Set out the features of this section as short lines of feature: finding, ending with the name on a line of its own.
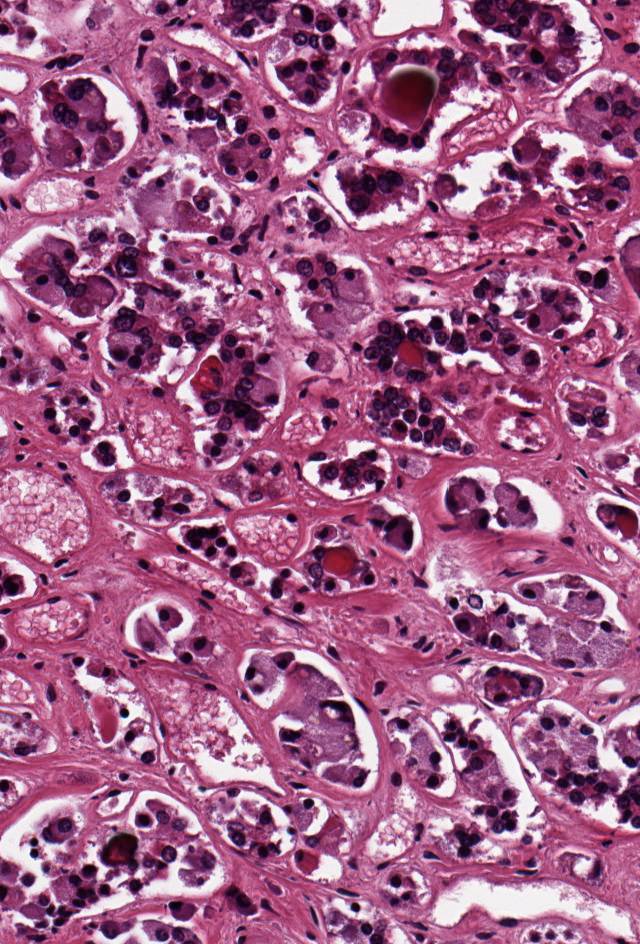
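Arrangement: rounded to oval nests filling the whole field
Septa: pink and fibrous, enclosing each nest
Pale nests: cells with pale, finely bubbly cytoplasm, clearest along the left side
Other nests: many with cells of purple granular cytoplasm
Nuclei: small, round and dark
Name: pituitary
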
